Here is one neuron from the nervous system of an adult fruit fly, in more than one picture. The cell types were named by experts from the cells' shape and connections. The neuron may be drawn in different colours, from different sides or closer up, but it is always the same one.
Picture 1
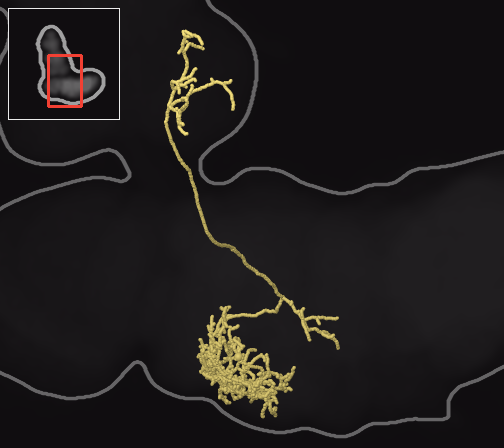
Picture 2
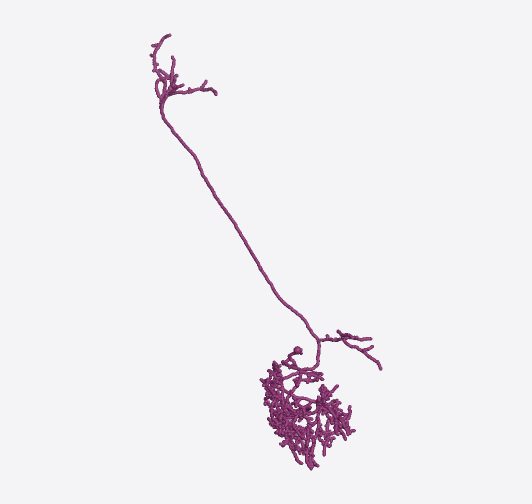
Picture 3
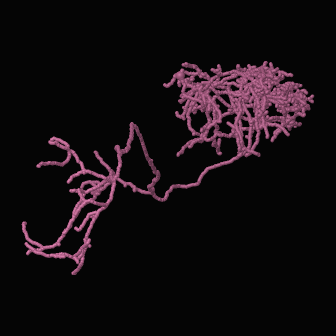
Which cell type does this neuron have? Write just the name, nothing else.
DNg47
